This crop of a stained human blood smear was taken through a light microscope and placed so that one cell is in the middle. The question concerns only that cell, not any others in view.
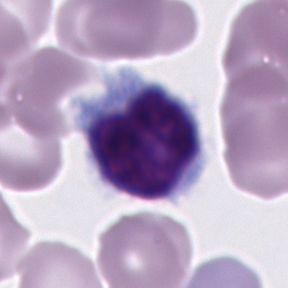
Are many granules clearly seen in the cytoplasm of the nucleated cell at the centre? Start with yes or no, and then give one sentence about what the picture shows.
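No. The cytoplasm shows no granules.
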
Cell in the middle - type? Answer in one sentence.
By classification, the middle cell of this crop is a hairy cell.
